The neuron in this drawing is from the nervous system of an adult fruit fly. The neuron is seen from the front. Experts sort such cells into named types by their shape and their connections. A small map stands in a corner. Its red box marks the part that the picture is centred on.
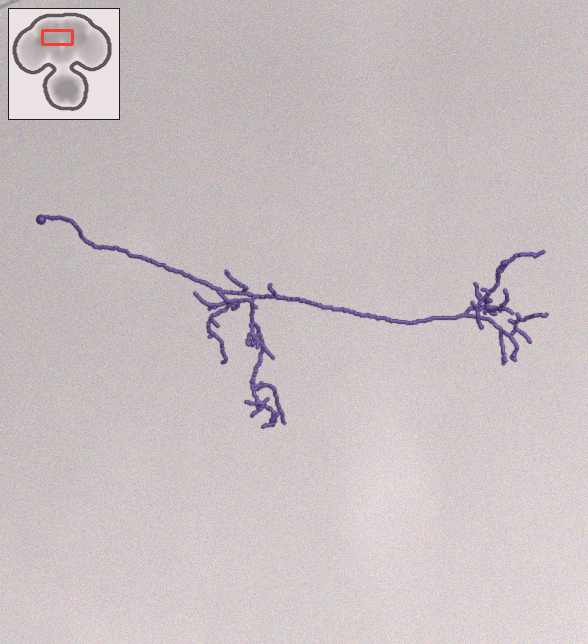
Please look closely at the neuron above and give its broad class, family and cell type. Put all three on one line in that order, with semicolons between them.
central-brain intrinsic neuron; hemilineage AOTUv3_ventral; CB3992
